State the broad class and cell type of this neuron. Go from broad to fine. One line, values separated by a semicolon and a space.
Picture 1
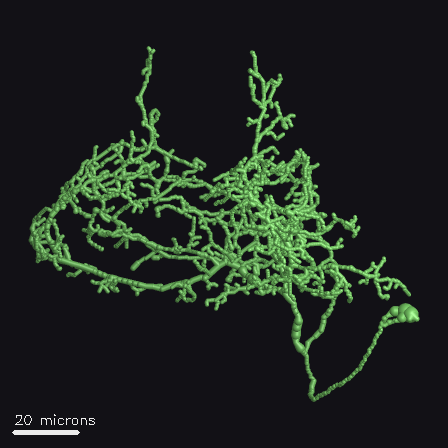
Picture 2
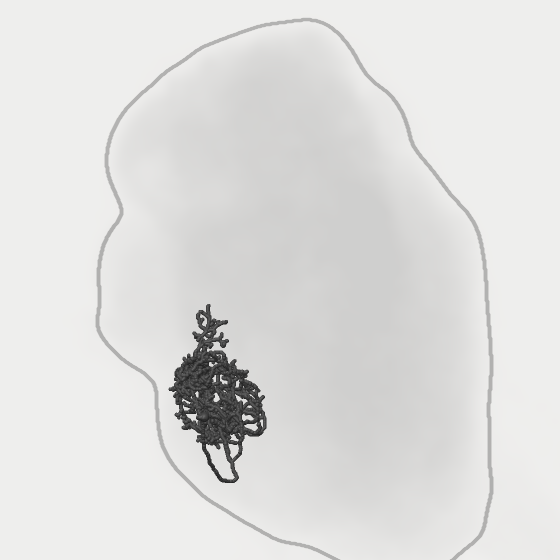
central-brain intrinsic neuron; PRW062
